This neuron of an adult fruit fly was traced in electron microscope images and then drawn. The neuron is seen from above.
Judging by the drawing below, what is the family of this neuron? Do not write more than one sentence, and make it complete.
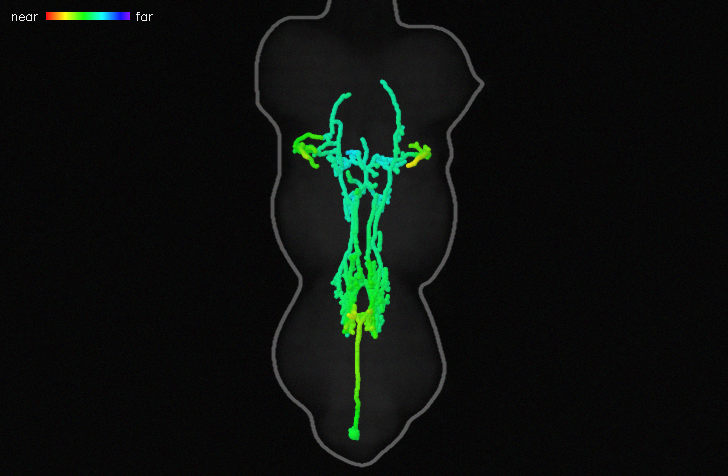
Of family hemilineage 00A is the neuron in these images.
